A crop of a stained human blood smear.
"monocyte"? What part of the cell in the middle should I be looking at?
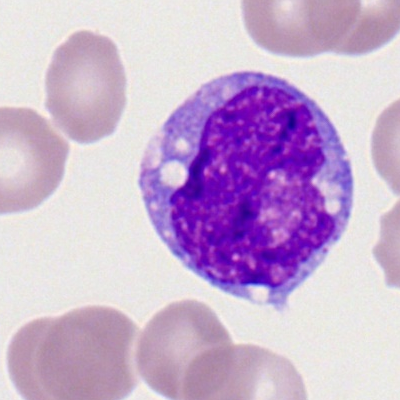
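In this monocyte, the nucleus has an irregular, folded outline marked by indentations.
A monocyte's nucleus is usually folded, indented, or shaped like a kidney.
The folded, indented outline seen here goes with that. The cytoplasm forms a rim that is widest on the upper left side of the cell. Several clear round vacuoles lie in this cytoplasm, the largest of them on the left side of the cell.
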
